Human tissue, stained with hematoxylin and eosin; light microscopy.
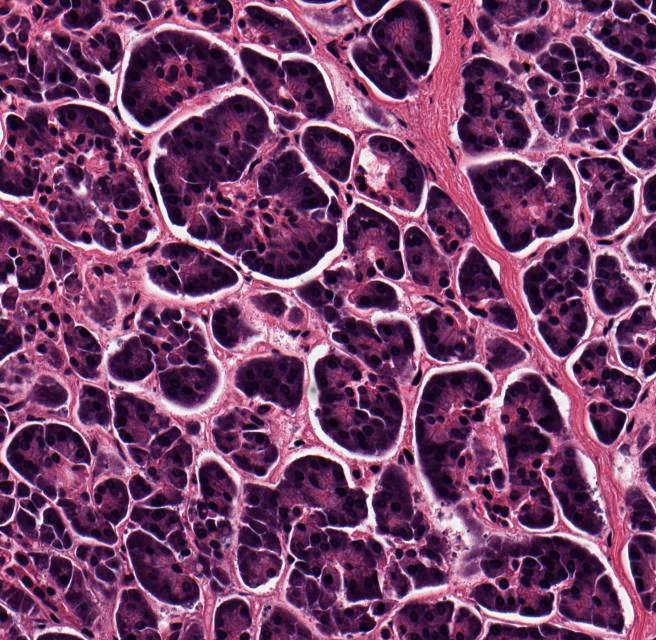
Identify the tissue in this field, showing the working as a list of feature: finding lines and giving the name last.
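Band: pink fibrous tissue, diagonal, top centre to lower right corner
Acini: cells radially arranged around small central points, within clusters
Staining: glandular cytoplasm deeply purple
Gland nuclei: small, round, dark
Tissue: pancreas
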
